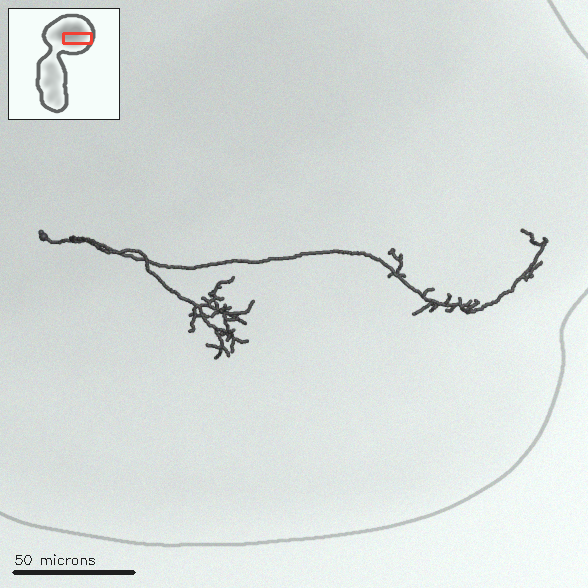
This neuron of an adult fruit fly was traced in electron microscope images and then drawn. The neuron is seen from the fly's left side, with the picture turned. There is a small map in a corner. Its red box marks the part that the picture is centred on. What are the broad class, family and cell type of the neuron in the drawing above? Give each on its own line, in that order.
visual projection neuron
MeVP
MeVP10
